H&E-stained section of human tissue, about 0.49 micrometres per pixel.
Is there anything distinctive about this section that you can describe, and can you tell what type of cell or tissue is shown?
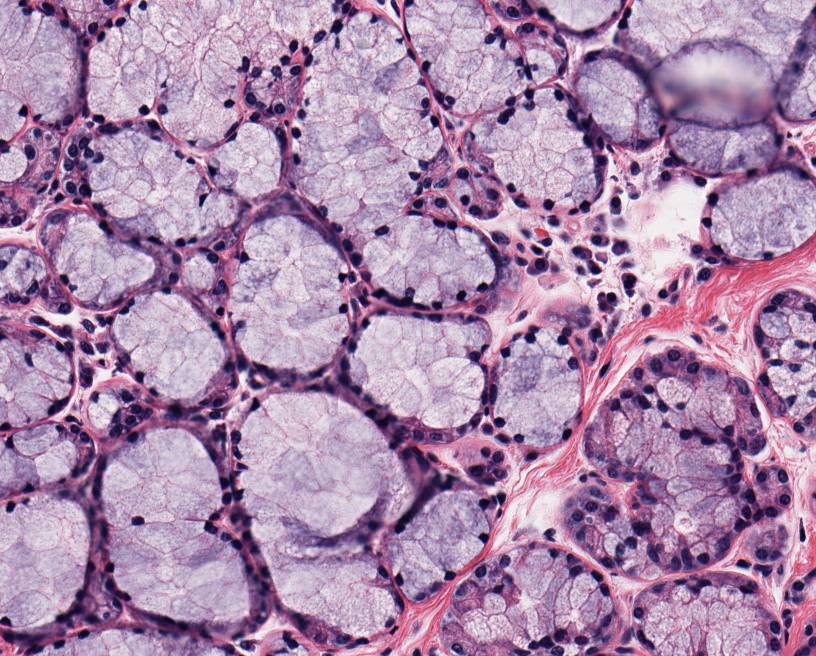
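Rounded acini, closely packed, fill the field, separated by thin connective tissue strands. Most acinar cells have pale, foamy, greyish-lilac cytoplasm; small, dark nuclei lie flattened against cell bases at acinar rims. Pink collagen forms a diagonal band on the right. This is minor salivary gland.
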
